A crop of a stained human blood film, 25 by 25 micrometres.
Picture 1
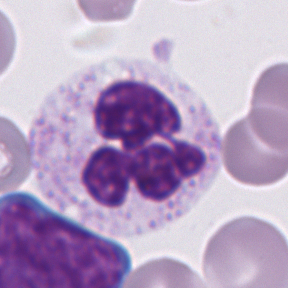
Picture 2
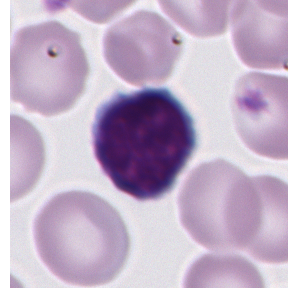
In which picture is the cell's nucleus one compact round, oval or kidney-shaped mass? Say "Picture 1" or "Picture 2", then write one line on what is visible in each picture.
Picture 2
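What picture 1 shows: The nucleus is divided into four lobes.
What picture 2 shows: The nucleus is roughly round, without lobes or a deep indentation.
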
